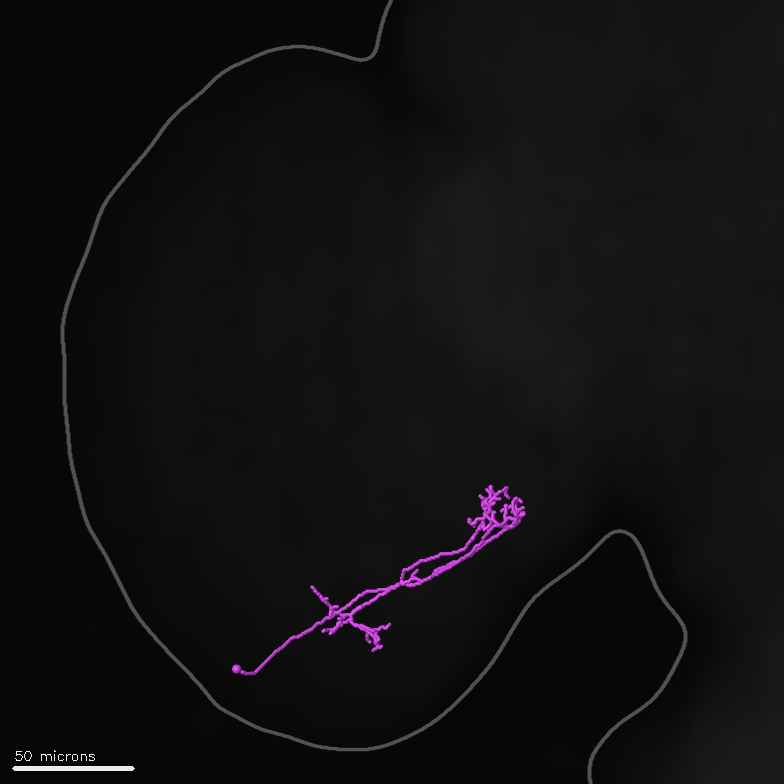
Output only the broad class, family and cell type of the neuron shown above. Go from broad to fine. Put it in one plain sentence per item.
An optic-lobe intrinsic neuron of the Y family, type Y14.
